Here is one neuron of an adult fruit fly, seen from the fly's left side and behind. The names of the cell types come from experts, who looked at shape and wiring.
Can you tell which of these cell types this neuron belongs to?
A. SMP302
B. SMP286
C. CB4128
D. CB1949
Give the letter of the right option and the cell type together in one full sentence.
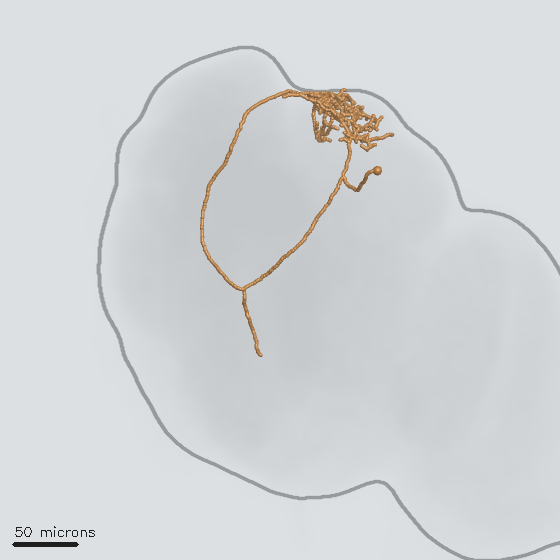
Option C, CB4128, is the cell type of the neuron.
